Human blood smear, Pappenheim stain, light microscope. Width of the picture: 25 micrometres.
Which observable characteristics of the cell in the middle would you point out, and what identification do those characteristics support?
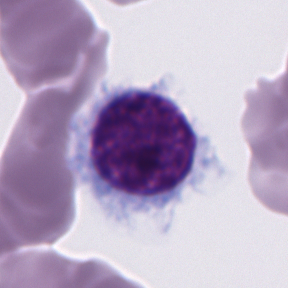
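Look around the edge of this one: fine, hair-like projections stick out from the surface all the way round. Its cytoplasm is pale blue, and the whole cell is about 12 micrometres across. The nucleus is round, about 9 micrometres across, and takes up about 60% of the cell's area. There's no notch or fold in the nuclear outline, and I can't make out a distinct nucleolus. So what you have here is a hairy cell.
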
